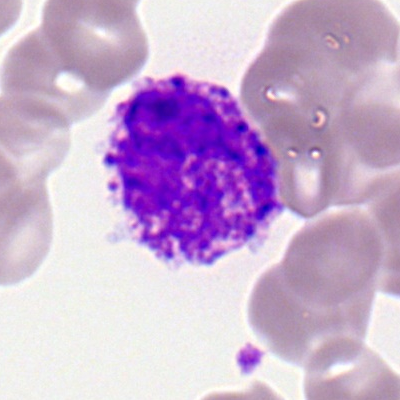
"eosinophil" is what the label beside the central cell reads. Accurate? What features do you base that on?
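Start with the edge: roughly round, but ragged and uneven. Coarse dark purple granules are scattered over the whole cell and lie over the nucleus, hiding its outline.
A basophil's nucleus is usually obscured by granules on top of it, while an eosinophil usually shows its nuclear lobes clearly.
That hidden outline goes with basophil and against eosinophil. Between the granules, paler pinkish-lilac patches show in the lower right. So not an eosinophil; it's a basophil.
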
